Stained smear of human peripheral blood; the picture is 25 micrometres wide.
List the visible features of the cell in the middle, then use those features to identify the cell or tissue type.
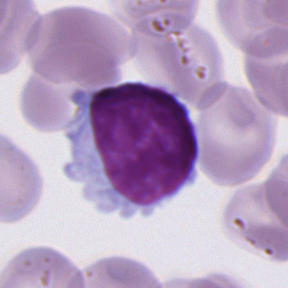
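A round to oval nucleus with a smooth outline, no lobes and no indentation sits off-centre toward the right, reaching nearly to the cell's edge there. On the left and lower side, the cytoplasmic margin carries many small rounded projections. No granules are visible in the cytoplasm. It is a typical lymphocyte.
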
